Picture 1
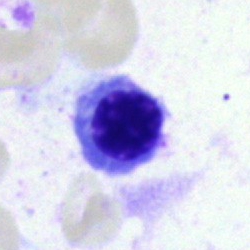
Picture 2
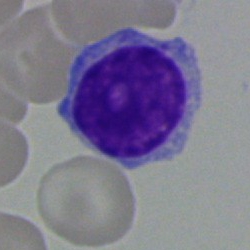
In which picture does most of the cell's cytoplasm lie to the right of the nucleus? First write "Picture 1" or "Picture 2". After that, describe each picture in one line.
Picture 2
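In picture 1: The cytoplasm is deep blue and forms a rim that is widest on the left and lower side.
In picture 2: The rim of cytoplasm is wider on the right side than on the left.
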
